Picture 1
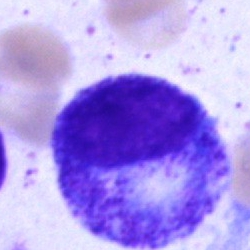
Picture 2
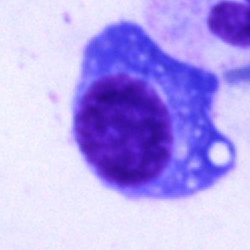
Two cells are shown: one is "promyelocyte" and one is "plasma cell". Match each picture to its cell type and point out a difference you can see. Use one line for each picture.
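Picture 1 shows a promyelocyte: The cytoplasm holds many coarse dark purple granules.
Picture 2 shows a plasma cell: No granules are visible in the cytoplasm.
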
